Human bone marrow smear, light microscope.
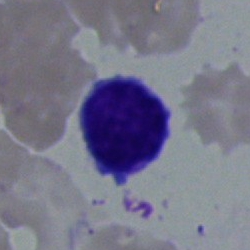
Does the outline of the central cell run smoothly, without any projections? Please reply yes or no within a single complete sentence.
No, ragged or frayed parts, projections, blebs or tags interrupt the cell's outline.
